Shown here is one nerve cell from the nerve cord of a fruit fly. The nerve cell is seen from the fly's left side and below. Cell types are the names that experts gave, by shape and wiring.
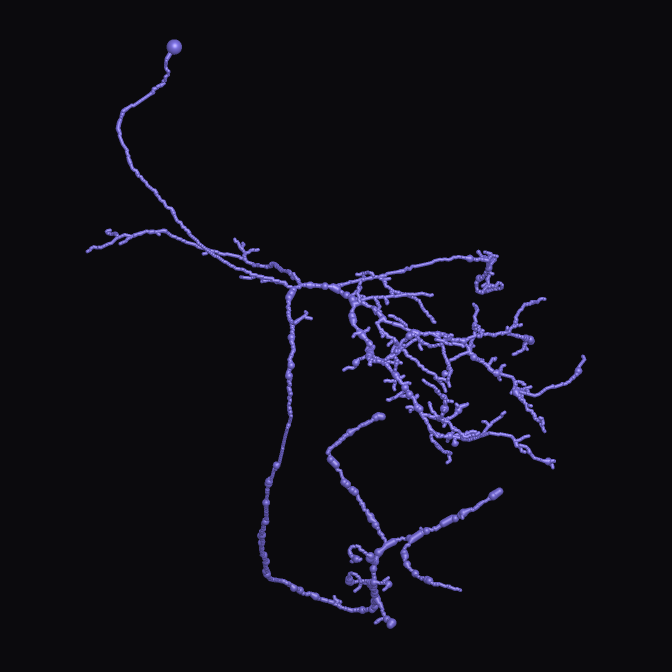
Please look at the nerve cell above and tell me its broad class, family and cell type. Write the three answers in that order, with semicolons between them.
nerve-cord intrinsic neuron; hemilineage 01A; IN01A054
